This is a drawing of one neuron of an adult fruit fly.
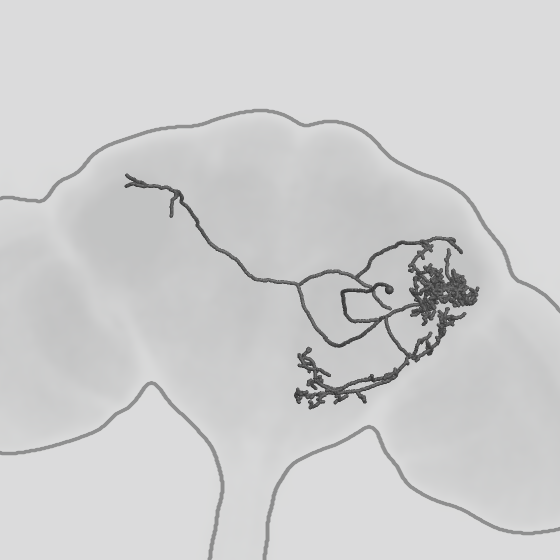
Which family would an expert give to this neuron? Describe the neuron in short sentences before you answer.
It is in the brain and does not reach the nerve cord. In this view it is wider than it is tall. Its broad class is central-brain intrinsic neuron. The family is hemilineage LALv1_ventral.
